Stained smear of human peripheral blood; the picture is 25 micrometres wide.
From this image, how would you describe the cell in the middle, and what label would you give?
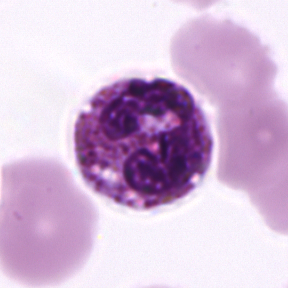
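Two main lobes make up the nucleus, placed at the upper left and lower right of the cell. Coarse purple-red granules fill the cytoplasm, apart from a pale, less granular patch in the centre between the lobes. The cell measures about 12 micrometres across. It is an eosinophil.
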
